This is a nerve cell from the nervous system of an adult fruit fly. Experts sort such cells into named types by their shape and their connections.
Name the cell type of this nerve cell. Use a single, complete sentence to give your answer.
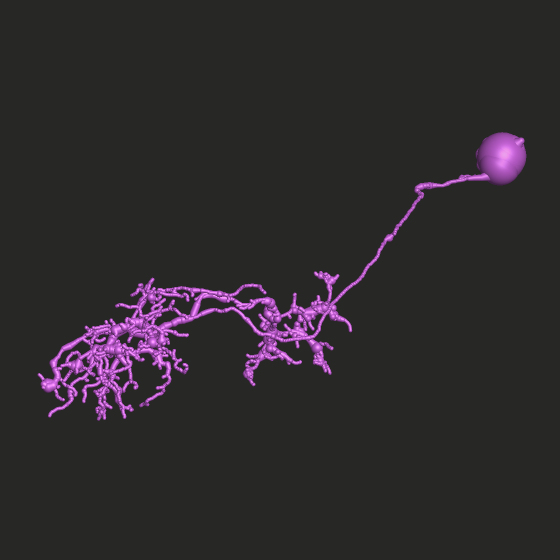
It is T5a that is the cell type of the nerve cell.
